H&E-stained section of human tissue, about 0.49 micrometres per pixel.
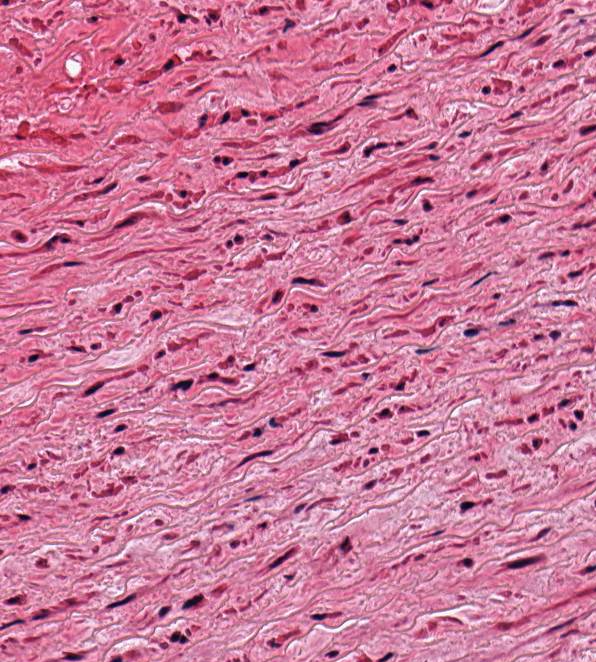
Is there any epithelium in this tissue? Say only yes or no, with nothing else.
No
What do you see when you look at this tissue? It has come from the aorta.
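What I see first is densely packed pink fibrous tissue filling the whole field, with no separate compartments. Most of the nuclei are dark, elongated and spindle-shaped, and they lie parallel to the fibres. They seem scattered fairly evenly among abundant fibres. I find no fat cells anywhere in this field.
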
